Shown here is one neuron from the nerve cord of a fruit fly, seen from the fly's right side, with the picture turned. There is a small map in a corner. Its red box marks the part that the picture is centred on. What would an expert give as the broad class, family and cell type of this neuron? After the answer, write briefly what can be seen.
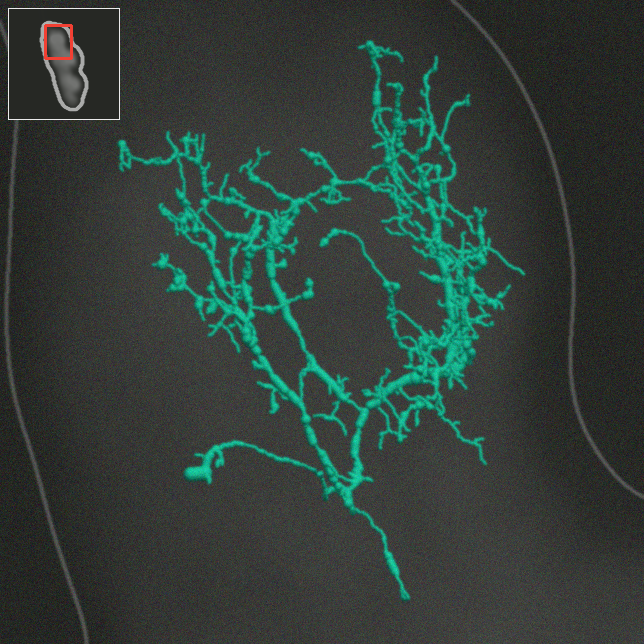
Its broad class is nerve-cord intrinsic neuron. Its family is hemilineage 11A. It is of cell type IN11A008. The picture shows more than a hundred branch ends. In this view it is taller than it is wide.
